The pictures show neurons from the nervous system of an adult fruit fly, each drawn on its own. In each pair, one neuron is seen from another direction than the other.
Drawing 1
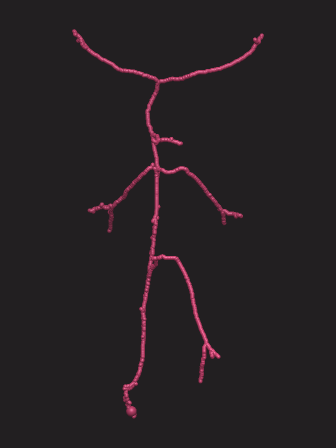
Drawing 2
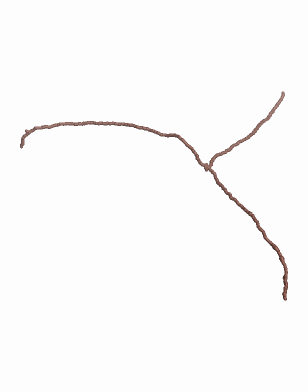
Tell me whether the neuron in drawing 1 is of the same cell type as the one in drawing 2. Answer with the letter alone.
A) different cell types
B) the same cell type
B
